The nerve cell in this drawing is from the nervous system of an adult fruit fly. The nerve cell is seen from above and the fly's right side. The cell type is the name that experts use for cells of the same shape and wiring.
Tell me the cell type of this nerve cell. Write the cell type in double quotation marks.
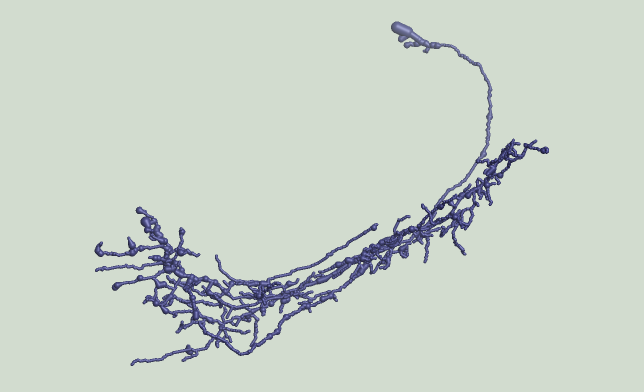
"WED017"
